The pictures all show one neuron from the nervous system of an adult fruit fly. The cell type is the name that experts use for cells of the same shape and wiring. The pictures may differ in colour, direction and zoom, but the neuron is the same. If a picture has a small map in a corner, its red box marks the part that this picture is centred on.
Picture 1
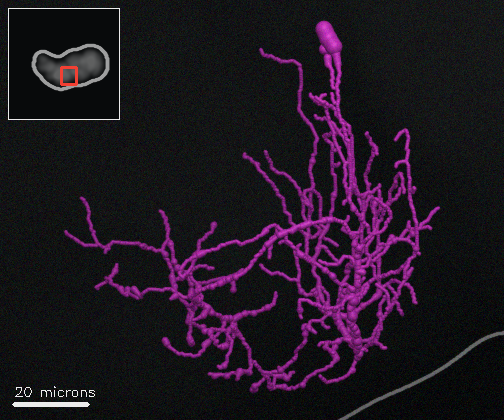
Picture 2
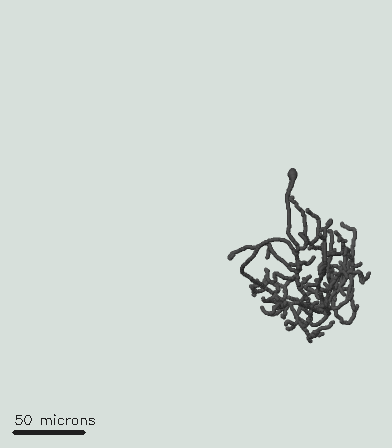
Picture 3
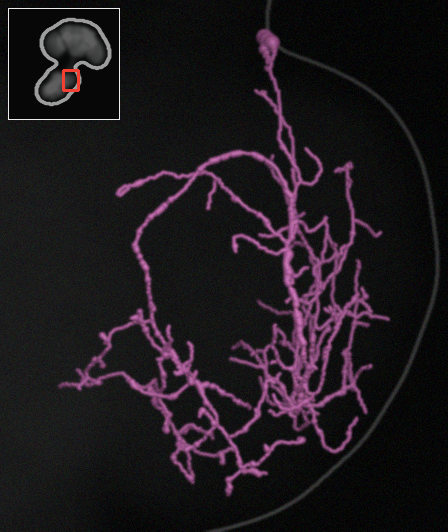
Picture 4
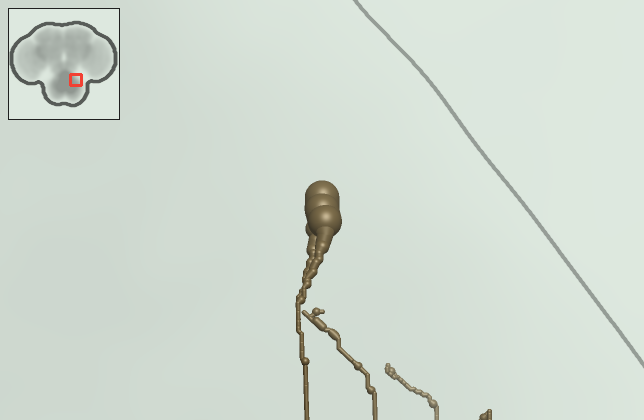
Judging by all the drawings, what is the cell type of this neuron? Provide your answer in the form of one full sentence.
Regarding its cell type, the neuron is IN09A014.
